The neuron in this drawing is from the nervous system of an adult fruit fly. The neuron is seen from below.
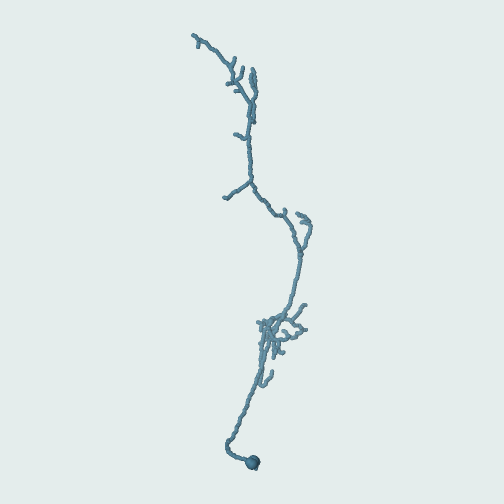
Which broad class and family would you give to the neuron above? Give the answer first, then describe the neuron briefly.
Its broad class is central-brain intrinsic neuron. Its family is hemilineage LB3. Its cell body lies at the bottom of the picture. In this view it is more than twice as tall as it is wide.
